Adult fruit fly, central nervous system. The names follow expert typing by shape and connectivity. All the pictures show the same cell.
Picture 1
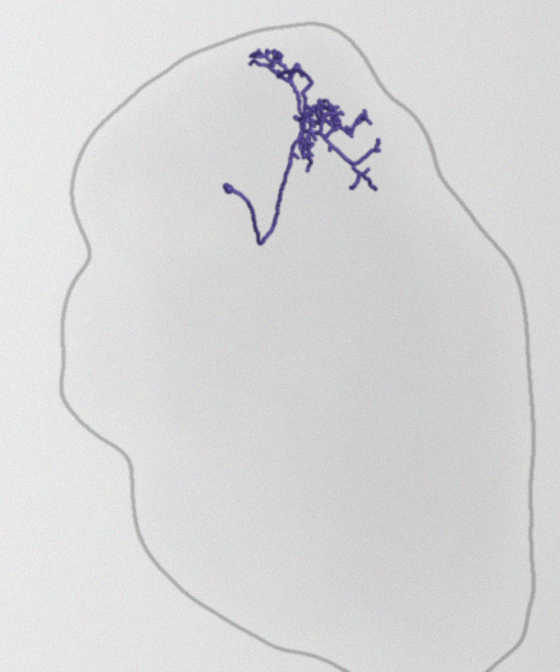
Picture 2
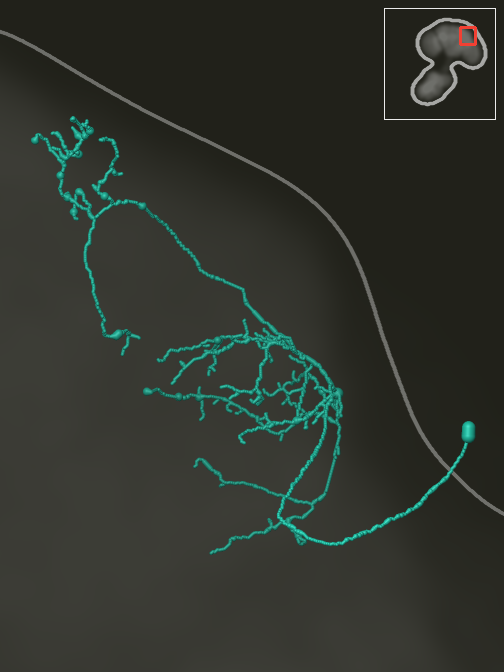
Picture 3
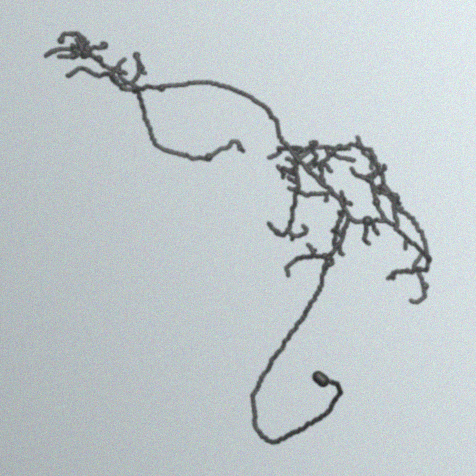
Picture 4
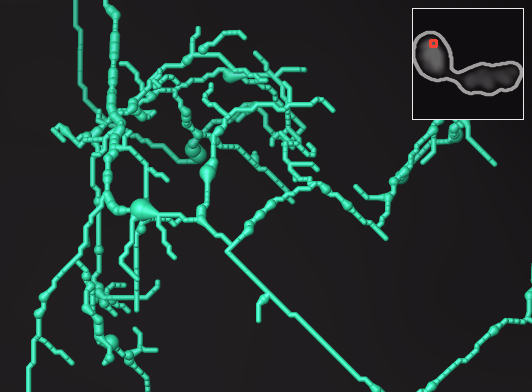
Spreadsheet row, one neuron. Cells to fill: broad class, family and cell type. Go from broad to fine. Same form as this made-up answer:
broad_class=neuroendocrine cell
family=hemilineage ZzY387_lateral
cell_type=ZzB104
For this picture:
broad_class=central-brain intrinsic neuron
family=hemilineage VPNl&d1_dorsal
cell_type=LHAV5a2_b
